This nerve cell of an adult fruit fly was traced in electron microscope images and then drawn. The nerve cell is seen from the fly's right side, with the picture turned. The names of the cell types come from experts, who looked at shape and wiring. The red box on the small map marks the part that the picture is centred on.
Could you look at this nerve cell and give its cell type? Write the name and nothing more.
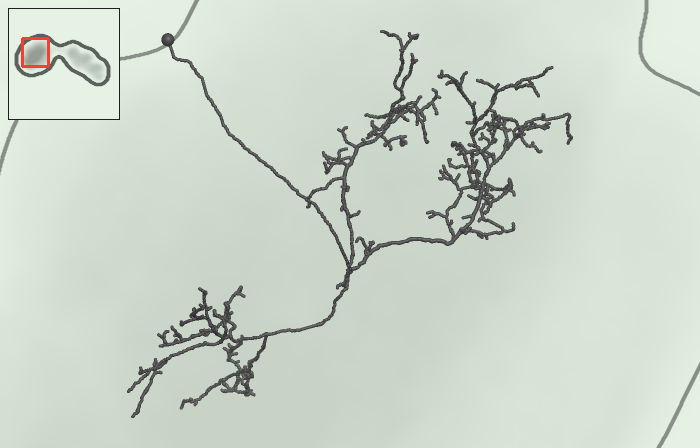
CL122_b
